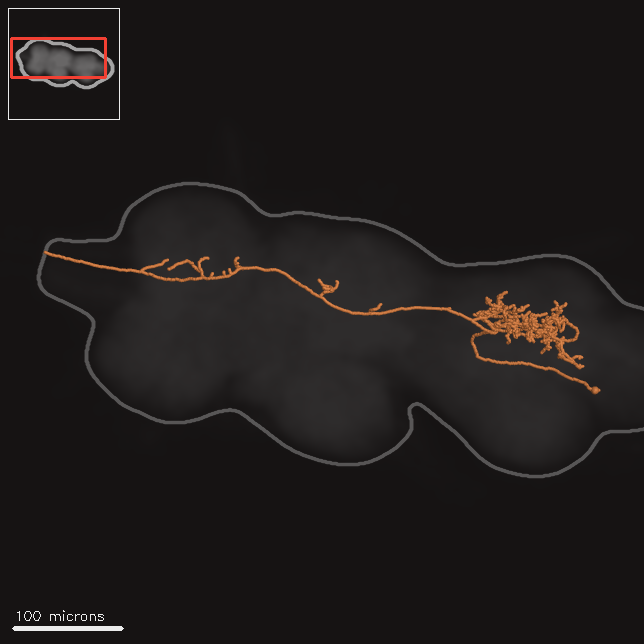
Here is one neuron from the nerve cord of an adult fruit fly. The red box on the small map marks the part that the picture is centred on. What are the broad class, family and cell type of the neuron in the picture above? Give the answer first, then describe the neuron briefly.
It is an ascending neuron. The family is hemilineage 12B. Its cell type is AN12B019. By the scale bar it is about 500 microns wide in this view. As drawn here it is more than twice as wide as it is tall.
